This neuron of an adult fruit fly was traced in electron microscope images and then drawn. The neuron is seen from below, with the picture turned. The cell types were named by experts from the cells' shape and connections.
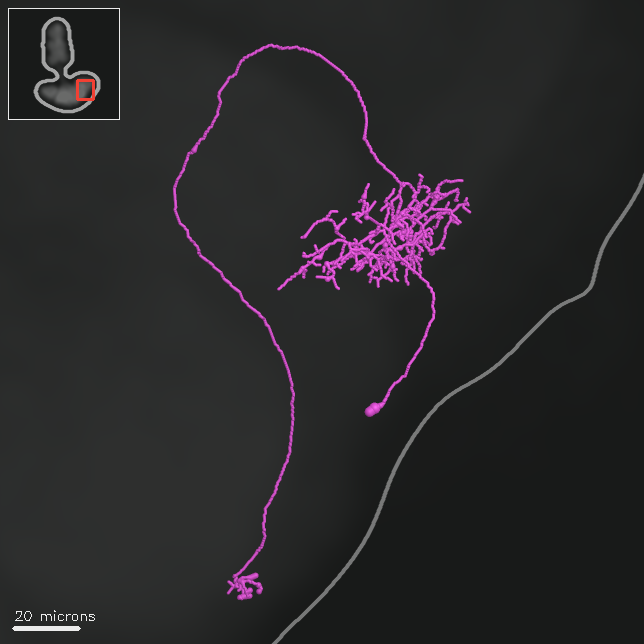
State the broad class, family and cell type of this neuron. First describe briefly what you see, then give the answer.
It lies in the brain. By the scale bar it is about 170 microns tall in this view. The picture shows dozens of branch ends. It is a visual projection neuron. The family is MeTu. It is of cell type MeTu3b.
